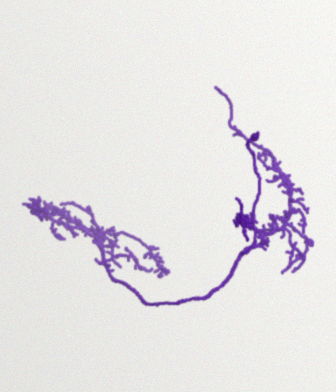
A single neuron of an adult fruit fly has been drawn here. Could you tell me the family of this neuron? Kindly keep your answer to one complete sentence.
Grouped by family, the neuron goes with hemilineage PSp1.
